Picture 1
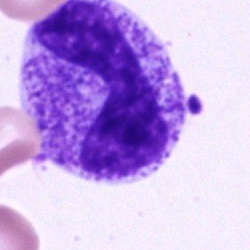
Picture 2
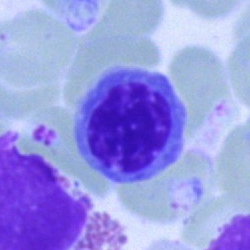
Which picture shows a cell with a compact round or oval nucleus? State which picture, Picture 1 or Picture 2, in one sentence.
What Picture 2 shows is a cell with a compact round or oval nucleus.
